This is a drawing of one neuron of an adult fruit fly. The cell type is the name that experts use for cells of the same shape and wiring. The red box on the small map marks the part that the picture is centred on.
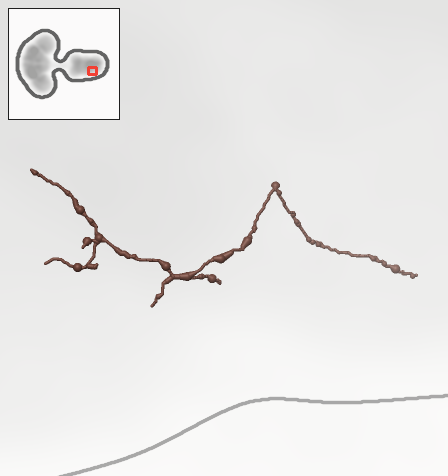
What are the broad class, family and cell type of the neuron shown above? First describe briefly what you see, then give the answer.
It lies in the nerve cord. The drawing shows no cell body. There are a dozen or fewer branch ends. Its broad class is sensory neuron entering the nerve cord. The name of its family is class mechanosensory tactile. The cell type is SNta28.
